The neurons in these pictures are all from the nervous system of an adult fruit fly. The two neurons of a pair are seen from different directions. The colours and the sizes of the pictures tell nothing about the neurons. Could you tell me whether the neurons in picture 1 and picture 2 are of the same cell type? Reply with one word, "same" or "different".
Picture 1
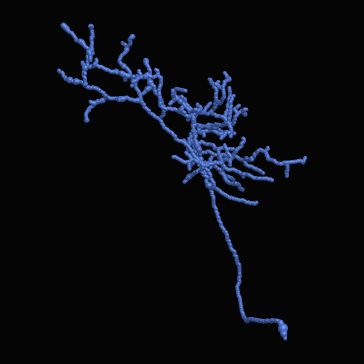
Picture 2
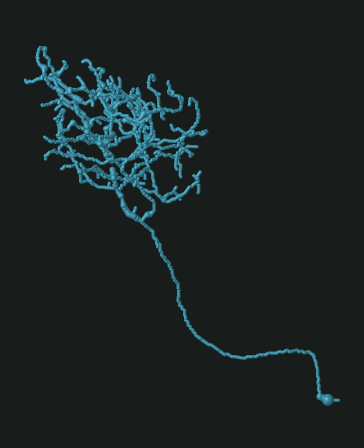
same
